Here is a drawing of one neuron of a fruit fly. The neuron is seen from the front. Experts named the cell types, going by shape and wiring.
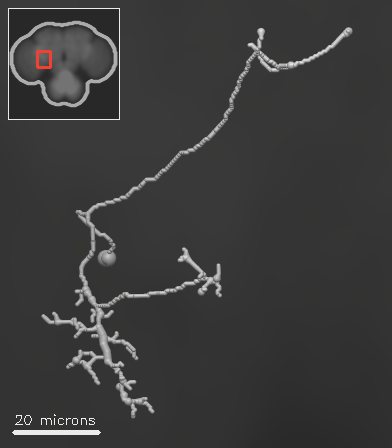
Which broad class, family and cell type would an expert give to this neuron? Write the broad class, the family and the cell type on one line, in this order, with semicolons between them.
visual projection neuron; LLPC; LLPC2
